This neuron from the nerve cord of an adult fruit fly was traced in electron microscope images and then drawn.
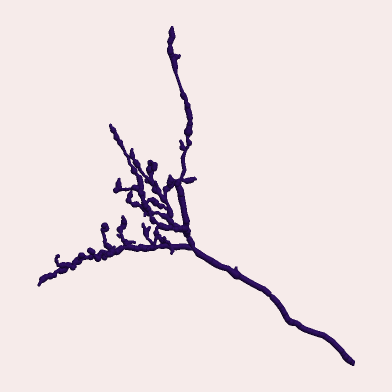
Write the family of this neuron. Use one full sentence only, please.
By its family, the neuron is class mechanosensory proprioceptive.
